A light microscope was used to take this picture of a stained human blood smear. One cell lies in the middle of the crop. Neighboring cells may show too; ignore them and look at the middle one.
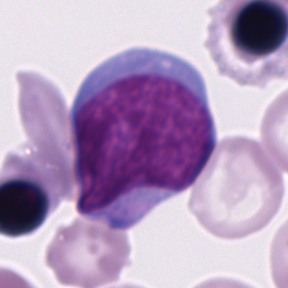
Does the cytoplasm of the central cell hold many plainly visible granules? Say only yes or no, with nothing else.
No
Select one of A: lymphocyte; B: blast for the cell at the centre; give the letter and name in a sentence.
Option B holds, for the cell in the middle is a blast.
